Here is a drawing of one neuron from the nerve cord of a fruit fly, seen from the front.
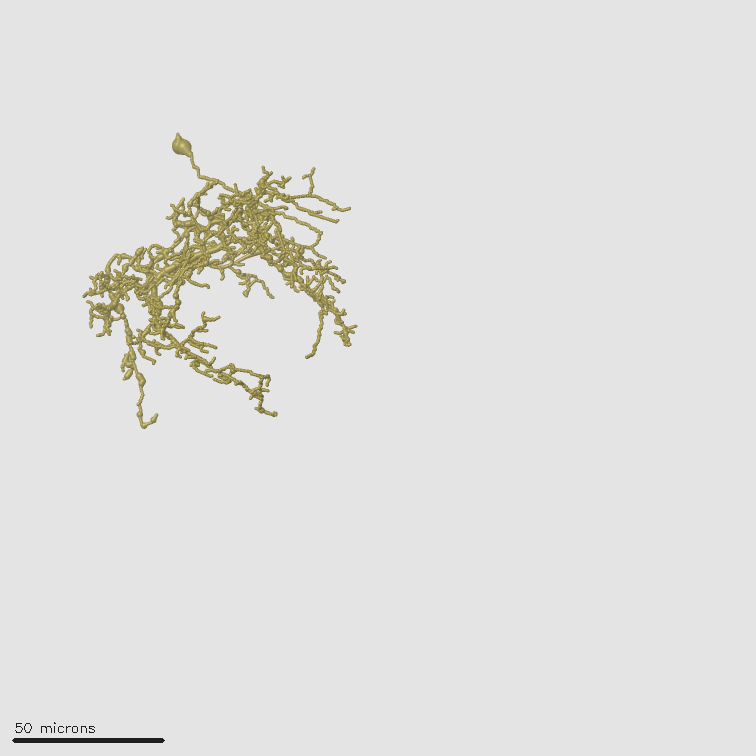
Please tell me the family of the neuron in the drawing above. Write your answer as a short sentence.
The family is hemilineage 03A.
